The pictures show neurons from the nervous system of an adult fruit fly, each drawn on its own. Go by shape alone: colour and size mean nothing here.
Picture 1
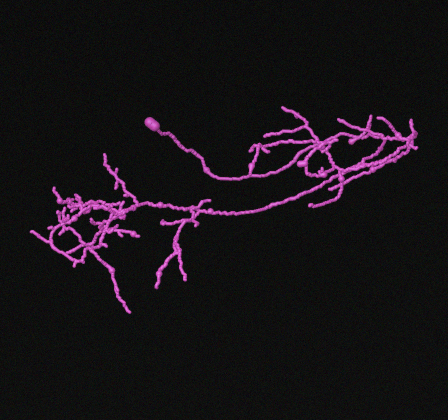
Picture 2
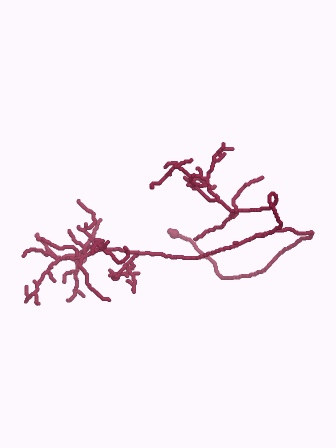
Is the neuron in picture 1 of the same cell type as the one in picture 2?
yes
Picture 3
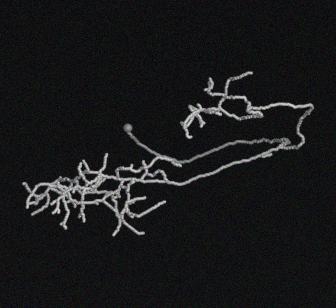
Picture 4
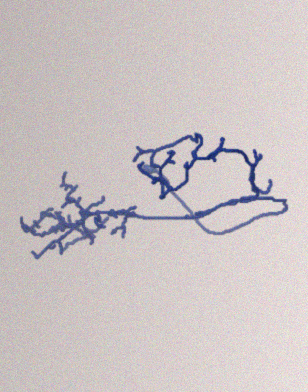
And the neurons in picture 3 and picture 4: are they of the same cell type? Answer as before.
yes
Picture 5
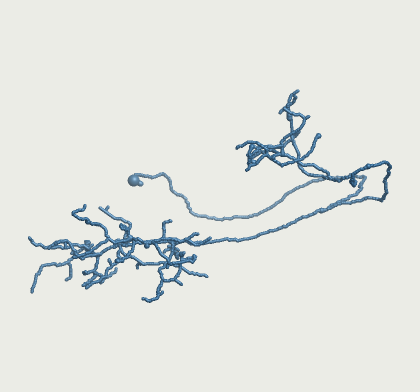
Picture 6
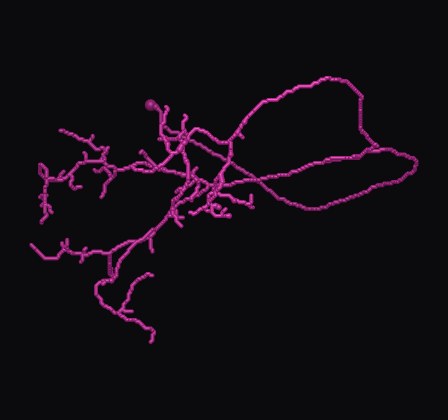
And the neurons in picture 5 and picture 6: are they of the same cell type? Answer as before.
no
